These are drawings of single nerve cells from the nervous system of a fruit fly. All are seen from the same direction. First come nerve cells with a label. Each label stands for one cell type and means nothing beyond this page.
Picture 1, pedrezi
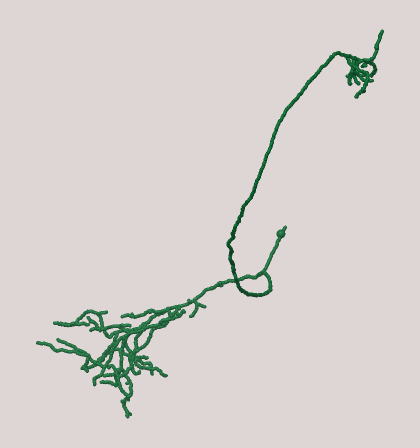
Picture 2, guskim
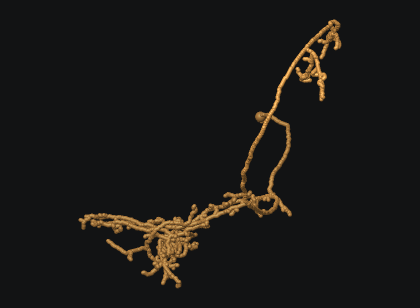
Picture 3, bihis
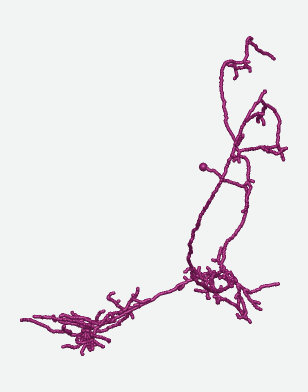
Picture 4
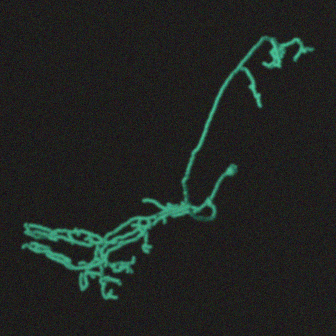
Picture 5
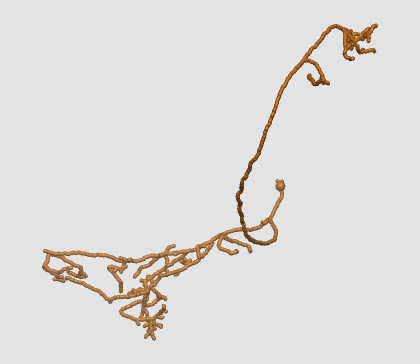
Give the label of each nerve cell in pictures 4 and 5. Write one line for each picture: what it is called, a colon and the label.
4: pedrezi
5: pedrezi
